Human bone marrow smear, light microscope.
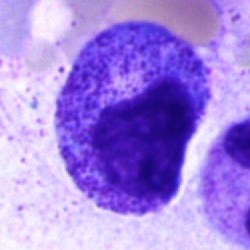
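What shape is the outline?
Oval, with the border intact.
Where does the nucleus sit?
Off-centre, over toward the lower right.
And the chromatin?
Dark purple and dense-looking.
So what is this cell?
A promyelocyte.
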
